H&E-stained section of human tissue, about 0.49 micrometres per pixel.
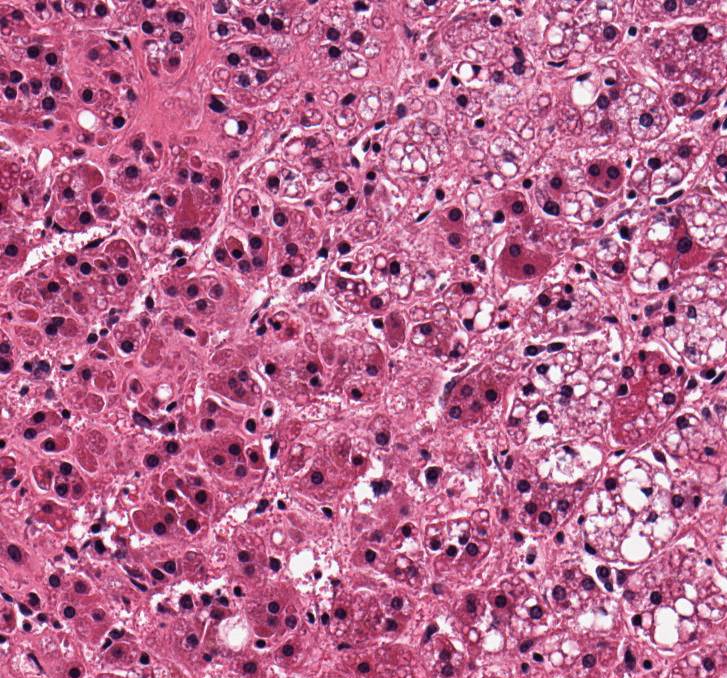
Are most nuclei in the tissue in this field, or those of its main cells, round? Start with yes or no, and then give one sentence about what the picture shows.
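Yes. The nuclei of the large cells are round and mostly centrally placed, many with a visible nucleolus.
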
